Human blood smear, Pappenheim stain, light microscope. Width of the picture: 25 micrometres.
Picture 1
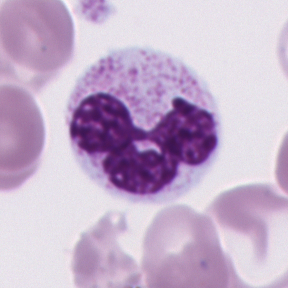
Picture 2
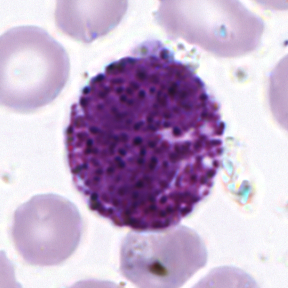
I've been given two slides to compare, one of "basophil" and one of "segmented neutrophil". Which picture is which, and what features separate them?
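Picture 1 shows a segmented neutrophil and picture 2 a basophil. The granules differ most. In picture 1, fine pink-purple granules are evenly sprinkled through pale lilac-pink cytoplasm. In picture 2, coarse dark purple granules pack the cell and reach right to its edge, making the outline bumpy.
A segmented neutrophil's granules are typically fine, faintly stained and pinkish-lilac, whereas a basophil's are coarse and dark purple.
The nucleus differs too. In picture 1, it is divided into three lobes joined by narrow strands, with dark purple, coarsely clumped chromatin and no visible nucleoli. In picture 2, it is hidden beneath the granules.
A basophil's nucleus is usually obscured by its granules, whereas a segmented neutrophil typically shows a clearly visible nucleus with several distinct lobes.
In picture 1, the nucleus lies toward the bottom of the cell and fills about 50% of its area, and the cell is about 13 micrometres across.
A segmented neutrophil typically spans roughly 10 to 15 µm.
Both outlines are round, the first one smooth. Picture 2 also has a small pale gap across its right half and a small glassy fragment against its right edge.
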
